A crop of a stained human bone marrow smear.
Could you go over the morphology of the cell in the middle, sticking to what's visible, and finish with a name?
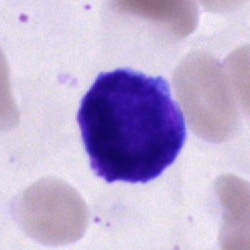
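Nearly the whole cell is taken up by the nucleus, leaving cytoplasm at most as a very thin rim. The chromatin is dense and stains deep purple. The outline is roughly round, with slightly irregular, faintly angular edges. The cell is a lymphocyte.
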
